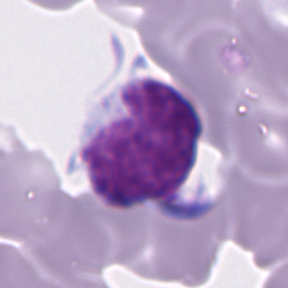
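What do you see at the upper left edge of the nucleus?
A notch cut into it.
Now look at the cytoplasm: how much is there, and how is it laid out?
Only a scant pale blue rim, widest on the upper left side, with no visible granules.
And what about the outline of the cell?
It is irregular, with thin ragged wisps of cytoplasm at the edge.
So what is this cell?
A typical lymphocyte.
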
